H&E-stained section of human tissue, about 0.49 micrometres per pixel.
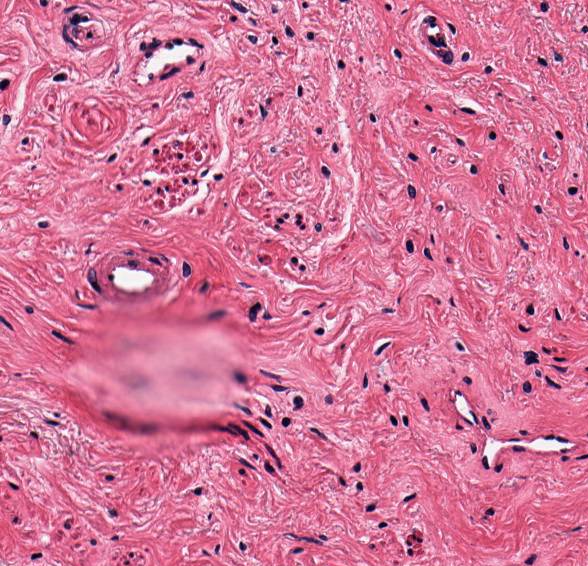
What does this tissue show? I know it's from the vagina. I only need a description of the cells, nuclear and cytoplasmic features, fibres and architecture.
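Dense pink collagenous stroma throughout; no epithelium. Fibres in wavy, interlacing bundles, not in one direction. Stromal cells sparse; nuclei small, dark, elongated, spindle-shaped. Small vessel, upper left-centre, filled by a cluster of red blood cells.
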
